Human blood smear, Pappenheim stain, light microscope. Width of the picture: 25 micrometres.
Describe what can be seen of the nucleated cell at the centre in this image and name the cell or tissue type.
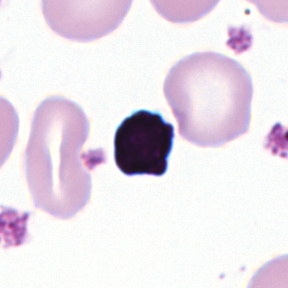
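This one's smaller than the red cell lying next to it on the right, roughly round with a slightly bumpy edge. Its chromatin is very dense, a nearly uniform dark purple-black, and there's hardly any rim of cytoplasm around the nucleus. It's a normoblast.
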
